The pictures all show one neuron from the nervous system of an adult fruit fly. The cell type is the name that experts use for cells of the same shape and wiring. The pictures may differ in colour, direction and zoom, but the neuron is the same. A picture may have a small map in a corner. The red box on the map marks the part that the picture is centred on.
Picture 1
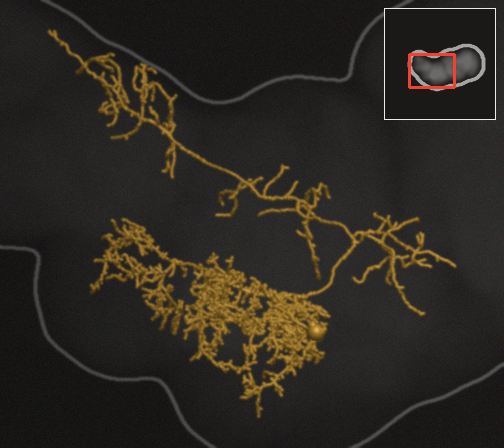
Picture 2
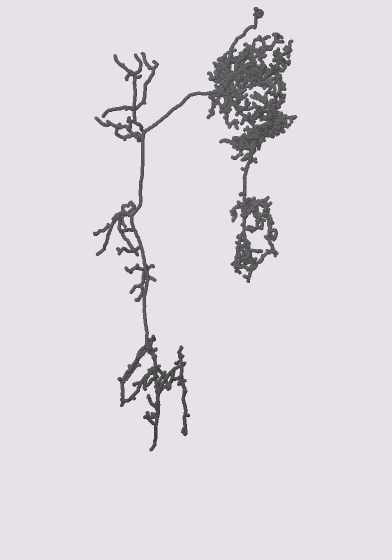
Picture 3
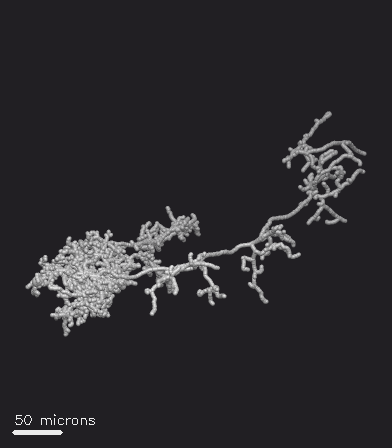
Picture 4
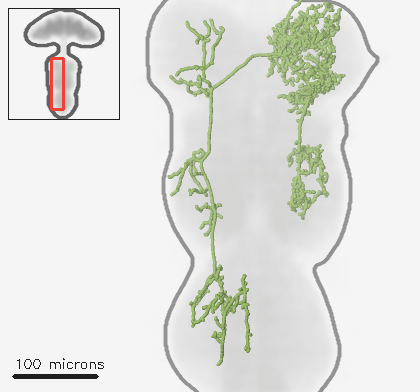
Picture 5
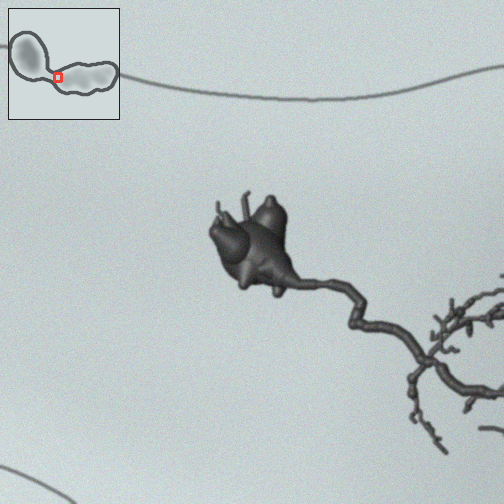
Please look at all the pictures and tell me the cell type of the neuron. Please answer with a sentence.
The cell type is IN08B001.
